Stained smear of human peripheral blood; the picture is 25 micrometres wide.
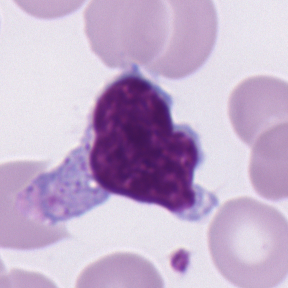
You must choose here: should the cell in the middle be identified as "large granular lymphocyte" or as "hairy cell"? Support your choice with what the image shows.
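Verdict: large granular lymphocyte, not hairy cell.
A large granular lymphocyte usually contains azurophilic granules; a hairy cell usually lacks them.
Fine, scattered pinkish-purple granules are present in the cytoplasm, which sets this cell apart from a hairy cell. Cytoplasm pale greyish blue, lying mostly on the left side of the nucleus, with a few small clear spots. Nucleus about 13 by 9 micrometres.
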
